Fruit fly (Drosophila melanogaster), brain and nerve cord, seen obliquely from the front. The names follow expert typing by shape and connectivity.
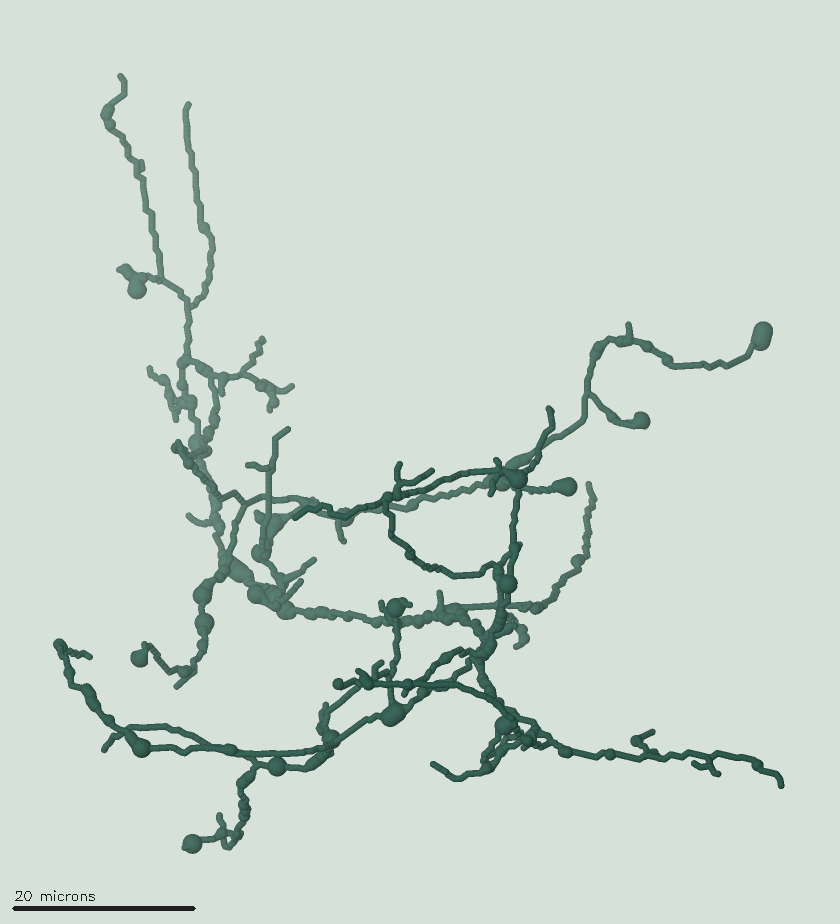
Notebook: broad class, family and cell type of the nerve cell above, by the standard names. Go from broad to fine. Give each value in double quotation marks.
"nerve-cord intrinsic neuron", "hemilineage 20A.22A", "IN20A.22A083"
